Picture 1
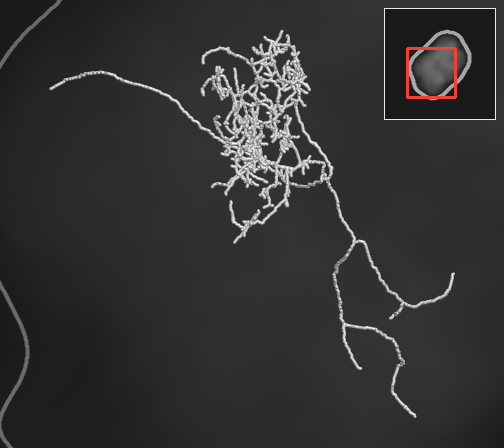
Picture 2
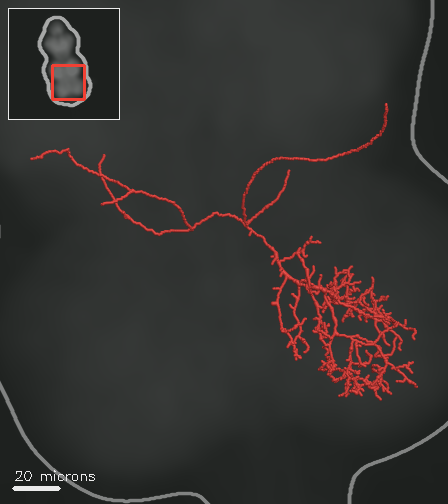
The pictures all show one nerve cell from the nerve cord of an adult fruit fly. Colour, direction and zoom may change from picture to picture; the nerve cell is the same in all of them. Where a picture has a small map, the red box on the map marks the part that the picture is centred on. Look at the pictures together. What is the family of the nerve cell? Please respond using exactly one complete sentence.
Family class mechanosensory tactile is assigned to this nerve cell.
